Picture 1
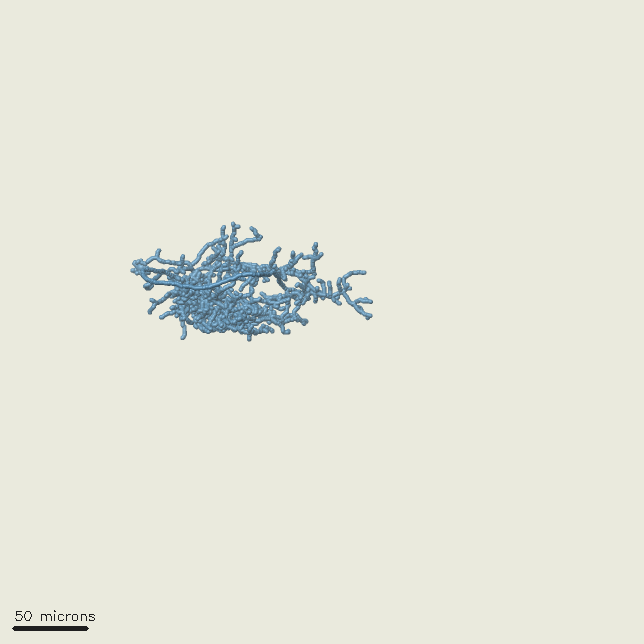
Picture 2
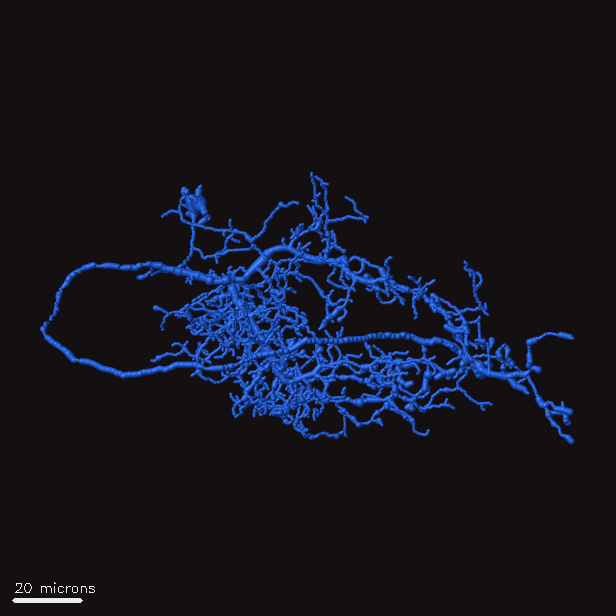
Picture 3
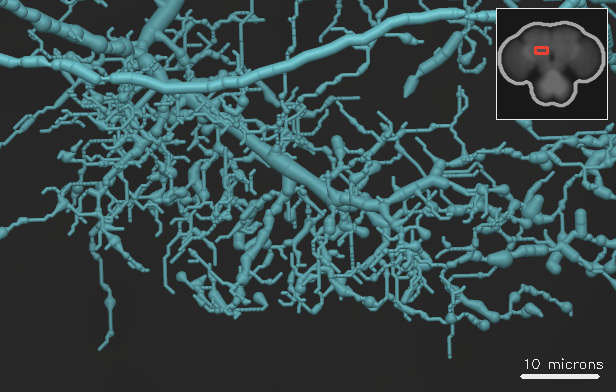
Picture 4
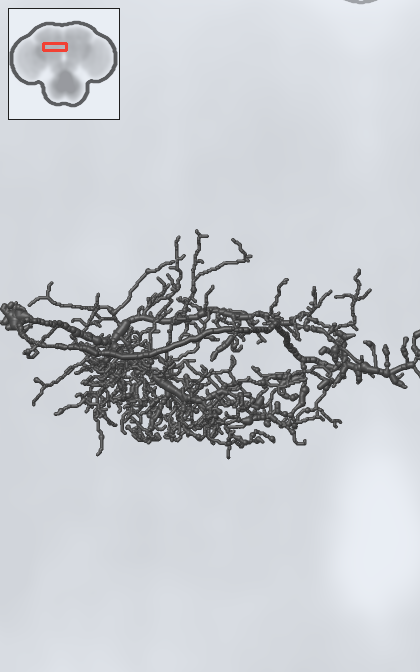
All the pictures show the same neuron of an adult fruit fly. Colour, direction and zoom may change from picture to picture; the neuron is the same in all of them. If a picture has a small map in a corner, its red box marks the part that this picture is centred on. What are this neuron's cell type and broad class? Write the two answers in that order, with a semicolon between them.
PLP213; central-brain intrinsic neuron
